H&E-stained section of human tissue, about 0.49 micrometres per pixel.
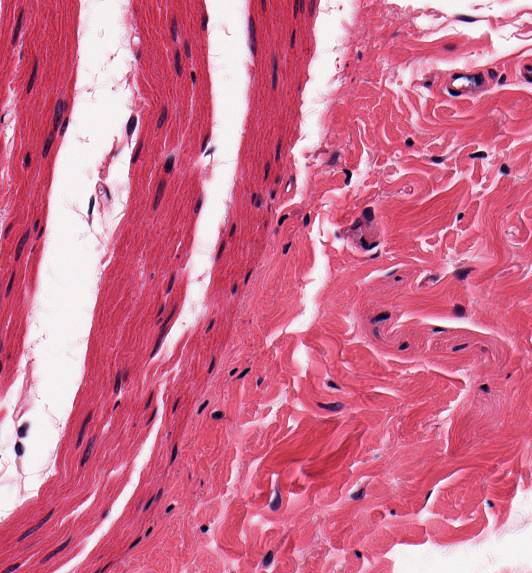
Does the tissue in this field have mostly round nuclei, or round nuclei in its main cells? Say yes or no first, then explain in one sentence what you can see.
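No. The smooth muscle nuclei are elongated and cigar-shaped, lying along the length of the bands.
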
